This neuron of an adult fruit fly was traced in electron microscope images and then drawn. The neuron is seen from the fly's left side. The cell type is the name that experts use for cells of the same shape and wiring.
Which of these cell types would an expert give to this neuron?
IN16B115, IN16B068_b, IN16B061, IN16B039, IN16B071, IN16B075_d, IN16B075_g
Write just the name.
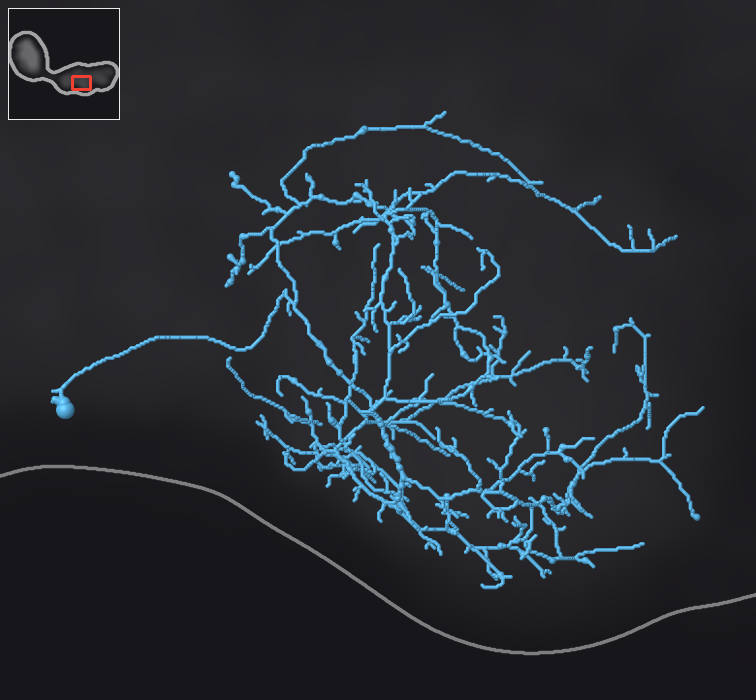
IN16B075_g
